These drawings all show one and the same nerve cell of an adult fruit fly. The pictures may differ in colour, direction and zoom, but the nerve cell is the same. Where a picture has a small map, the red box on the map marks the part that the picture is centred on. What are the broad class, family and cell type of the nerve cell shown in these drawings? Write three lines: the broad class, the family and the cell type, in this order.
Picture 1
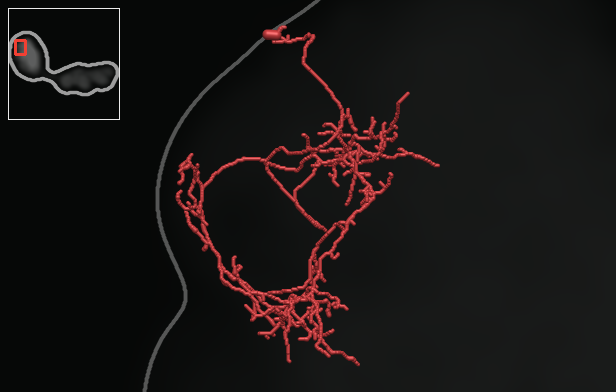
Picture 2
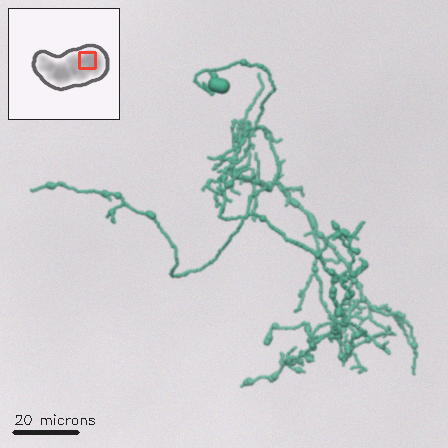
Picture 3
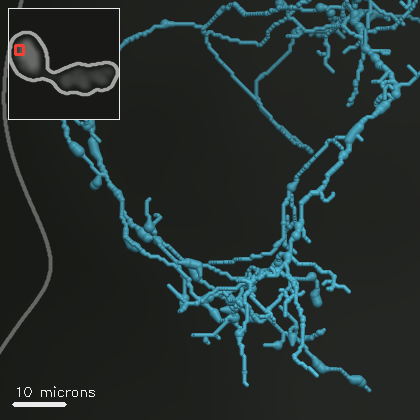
central-brain intrinsic neuron
hemilineage SMPad3
CRE026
